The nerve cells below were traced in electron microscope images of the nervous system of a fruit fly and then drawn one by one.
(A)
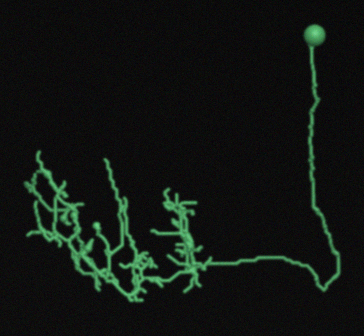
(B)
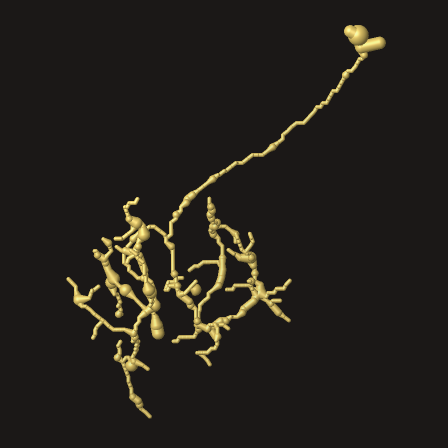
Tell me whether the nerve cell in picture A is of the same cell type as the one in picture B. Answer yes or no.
yes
